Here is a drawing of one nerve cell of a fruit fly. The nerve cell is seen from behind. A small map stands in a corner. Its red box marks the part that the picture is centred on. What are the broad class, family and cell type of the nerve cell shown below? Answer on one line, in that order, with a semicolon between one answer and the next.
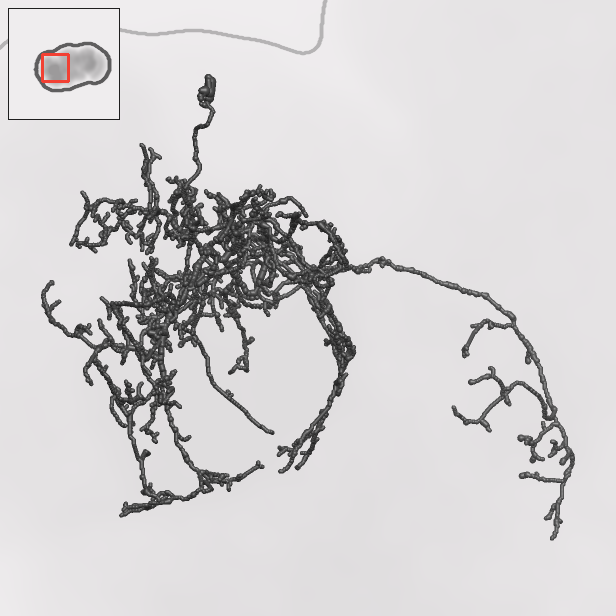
nerve-cord intrinsic neuron; hemilineage 12A; IN12A009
